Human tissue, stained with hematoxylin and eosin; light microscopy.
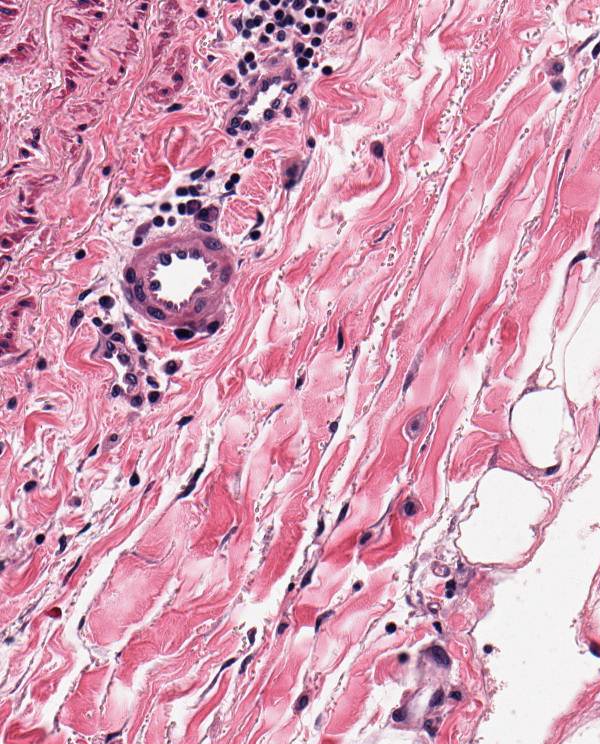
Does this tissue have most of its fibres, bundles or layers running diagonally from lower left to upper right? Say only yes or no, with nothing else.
Yes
